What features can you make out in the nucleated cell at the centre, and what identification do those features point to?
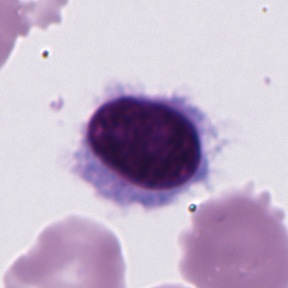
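The border catches my eye first: ragged, with fine hair-like projections running all around it. Looking closer, those projections are short and fine, not broad blunt blebs. The chromatin is dark purple, densely stained and mottled in texture. I see no clear vacuoles in the cytoplasm. So this is a hairy cell.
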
